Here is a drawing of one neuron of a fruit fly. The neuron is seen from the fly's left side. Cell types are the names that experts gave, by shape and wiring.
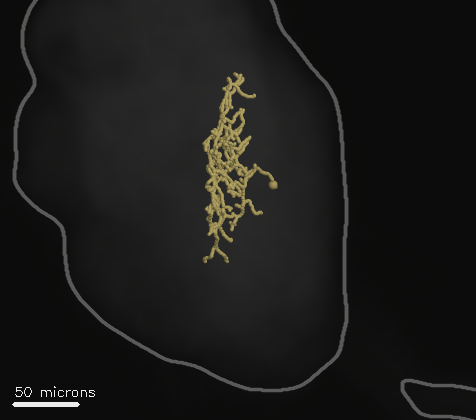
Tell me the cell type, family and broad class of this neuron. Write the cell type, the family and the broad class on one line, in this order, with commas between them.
Li19, Li, optic-lobe intrinsic neuron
